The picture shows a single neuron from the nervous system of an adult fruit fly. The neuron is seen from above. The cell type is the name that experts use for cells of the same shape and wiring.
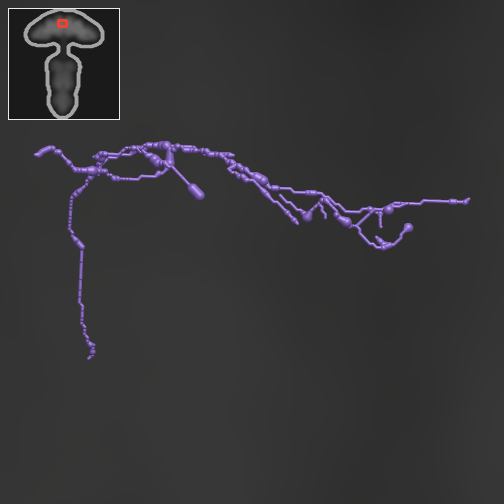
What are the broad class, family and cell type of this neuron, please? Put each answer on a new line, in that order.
sensory neuron entering the brain
class mechanosensory
TPMN1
